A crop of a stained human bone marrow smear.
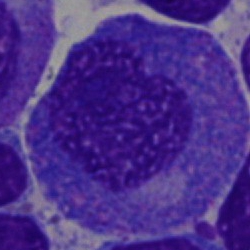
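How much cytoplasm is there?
A wide rim of it surrounds the nucleus, broadest on the right side and below.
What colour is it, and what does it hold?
It is blue-purple, with fine pinkish-red granules scattered through it.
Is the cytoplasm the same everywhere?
Not quite: a paler patch lies just below and to the right of the nucleus.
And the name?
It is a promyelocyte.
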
